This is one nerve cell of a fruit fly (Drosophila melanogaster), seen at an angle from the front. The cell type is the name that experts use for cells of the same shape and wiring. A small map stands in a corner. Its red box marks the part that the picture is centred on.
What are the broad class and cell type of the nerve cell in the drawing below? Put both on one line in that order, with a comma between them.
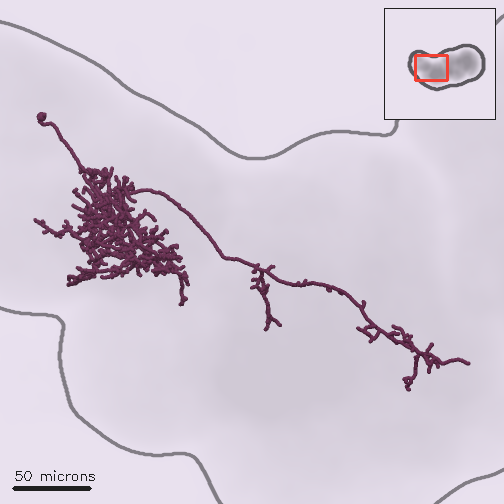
nerve-cord intrinsic neuron, INXXX153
